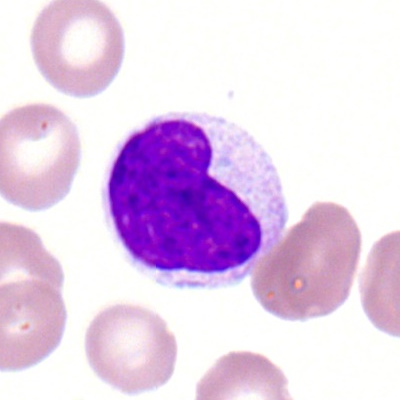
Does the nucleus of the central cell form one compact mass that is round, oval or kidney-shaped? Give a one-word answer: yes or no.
Yes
